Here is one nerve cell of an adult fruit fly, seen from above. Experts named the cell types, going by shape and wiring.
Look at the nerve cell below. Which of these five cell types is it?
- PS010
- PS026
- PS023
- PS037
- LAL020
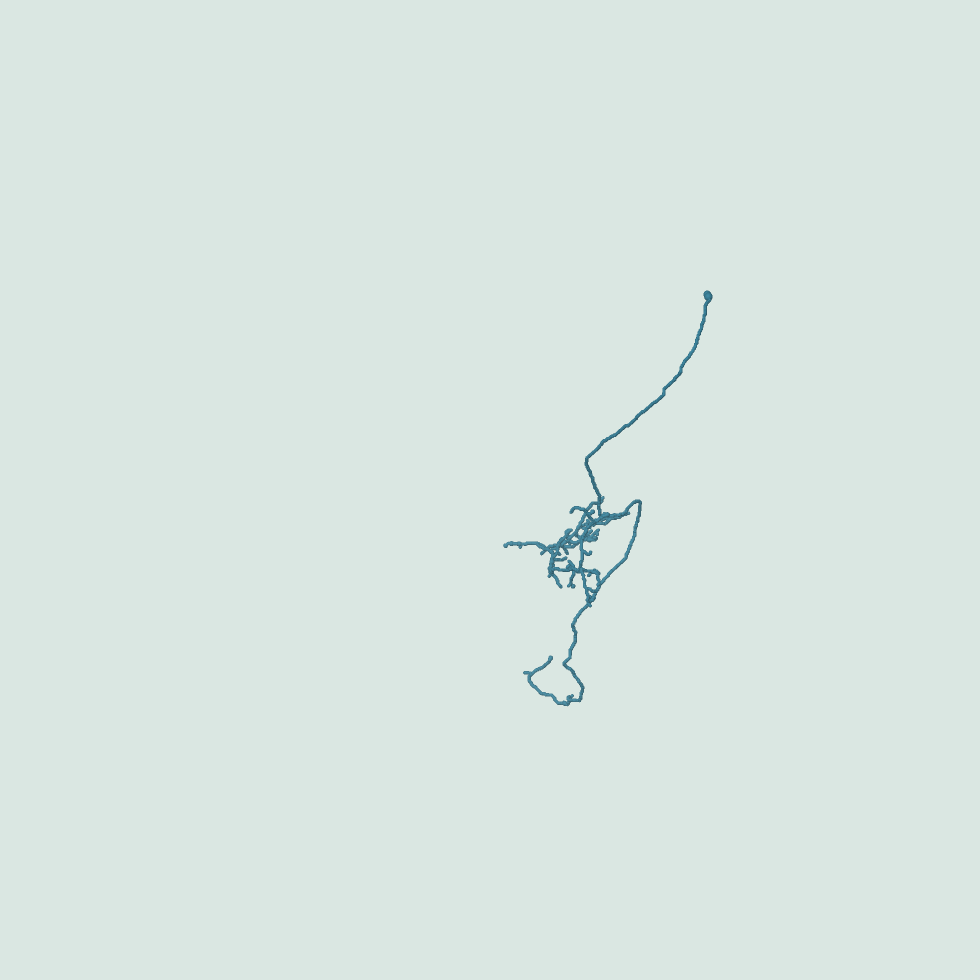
PS037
